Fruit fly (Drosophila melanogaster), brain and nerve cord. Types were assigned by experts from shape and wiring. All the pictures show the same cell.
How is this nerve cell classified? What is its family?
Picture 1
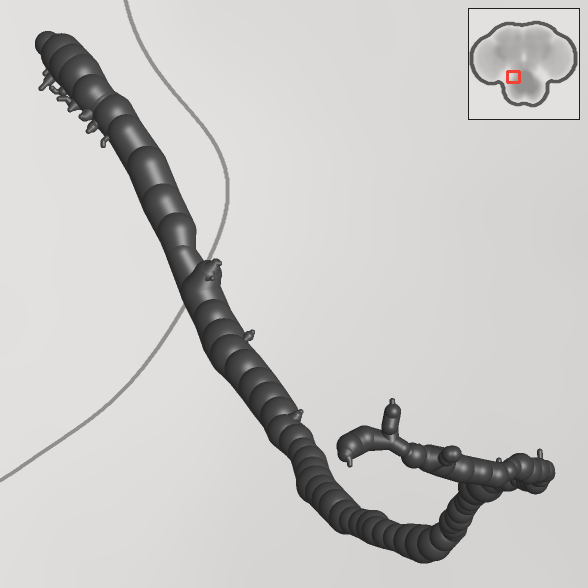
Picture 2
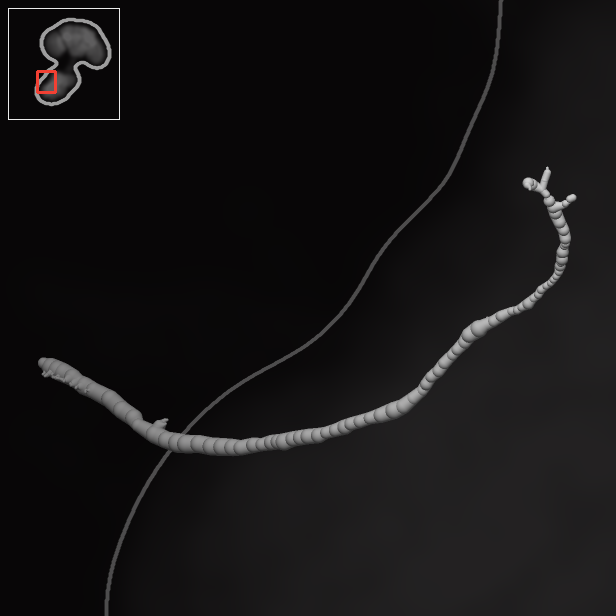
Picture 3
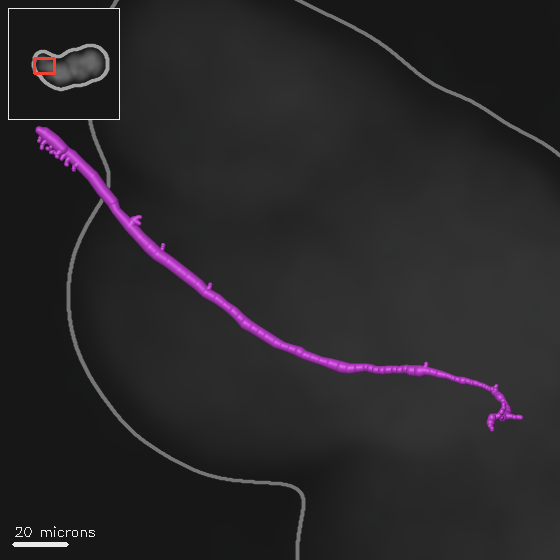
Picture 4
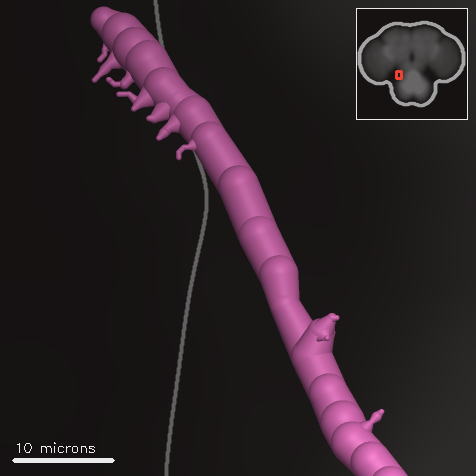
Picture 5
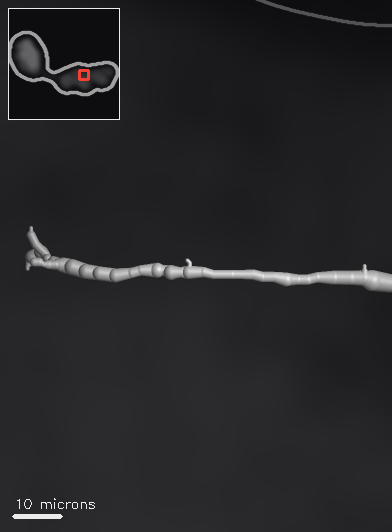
class mechanosensory proprioceptive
